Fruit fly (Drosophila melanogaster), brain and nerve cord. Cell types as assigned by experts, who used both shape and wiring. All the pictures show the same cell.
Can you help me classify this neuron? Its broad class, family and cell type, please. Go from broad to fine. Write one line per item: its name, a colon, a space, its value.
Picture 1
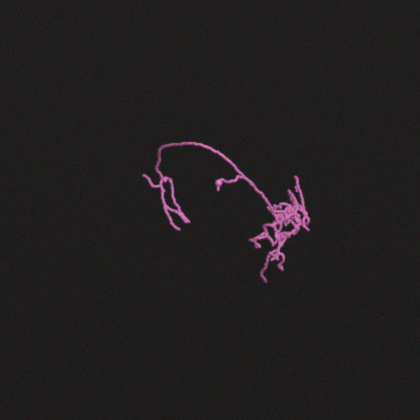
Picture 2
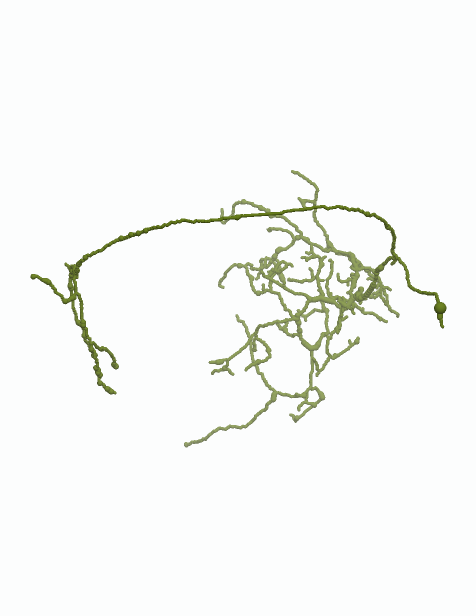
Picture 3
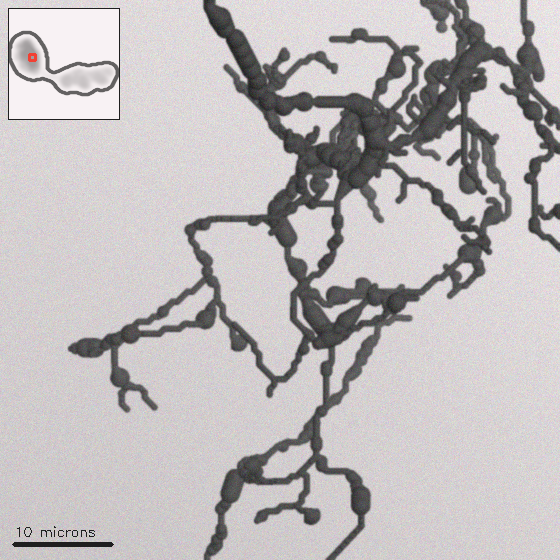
broad class: central-brain intrinsic neuron
family: hemilineage SLPa&l1_lateral
cell type: PLP038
